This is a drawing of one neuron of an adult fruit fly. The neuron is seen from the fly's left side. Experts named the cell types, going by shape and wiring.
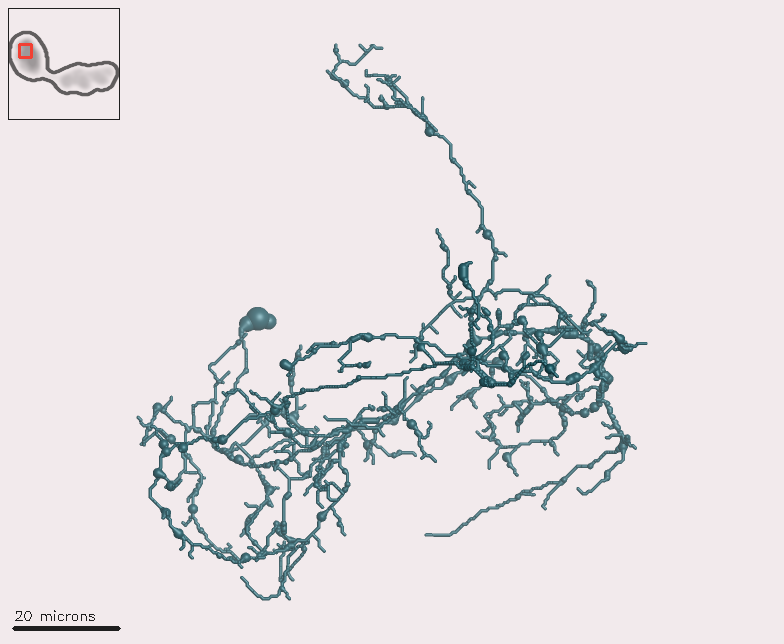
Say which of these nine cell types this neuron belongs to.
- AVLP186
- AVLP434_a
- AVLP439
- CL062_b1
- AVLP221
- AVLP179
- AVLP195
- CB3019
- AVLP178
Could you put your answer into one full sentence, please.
The neuron here falls under cell type AVLP186.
